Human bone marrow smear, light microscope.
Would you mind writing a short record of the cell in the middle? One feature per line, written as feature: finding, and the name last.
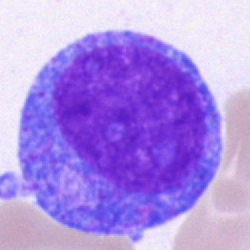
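Nucleus: off-centre, toward the upper right
Cytoplasm: blue
Granules: fine, purplish-red, scattered through the cytoplasm
Bleb: small and round, protruding from the lower-left edge
Name: promyelocyte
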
